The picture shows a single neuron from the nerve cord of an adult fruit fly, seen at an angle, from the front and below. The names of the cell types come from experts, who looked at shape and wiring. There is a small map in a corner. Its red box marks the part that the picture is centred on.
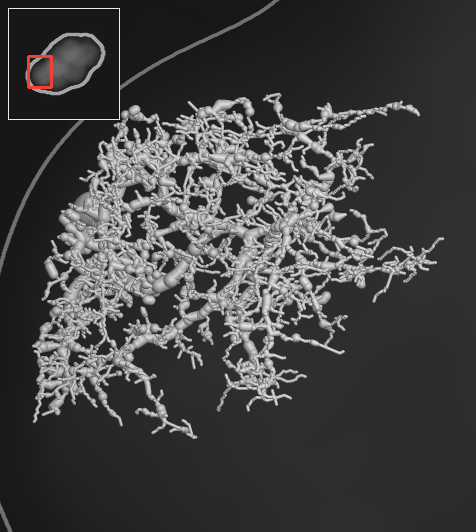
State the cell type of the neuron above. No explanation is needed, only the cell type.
IN19A016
